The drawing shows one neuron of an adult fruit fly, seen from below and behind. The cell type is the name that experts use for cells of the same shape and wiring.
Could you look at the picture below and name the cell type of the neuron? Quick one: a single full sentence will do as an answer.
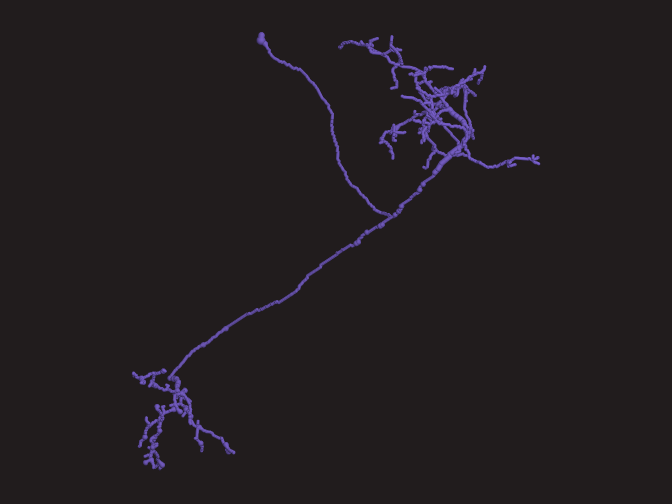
This neuron carries the cell type designation CB4101.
